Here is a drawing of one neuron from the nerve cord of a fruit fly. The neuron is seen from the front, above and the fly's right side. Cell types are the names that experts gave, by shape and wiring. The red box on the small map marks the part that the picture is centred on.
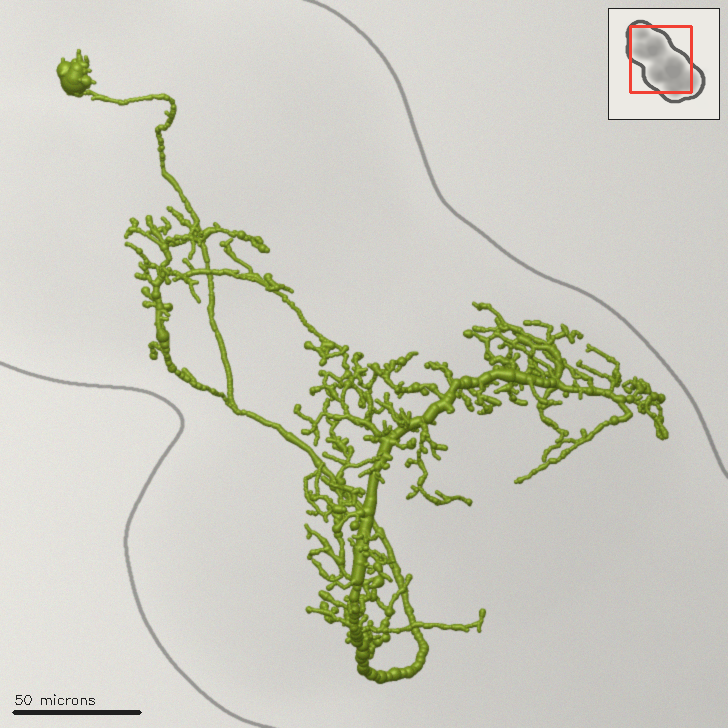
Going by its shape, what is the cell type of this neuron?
IN17B001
